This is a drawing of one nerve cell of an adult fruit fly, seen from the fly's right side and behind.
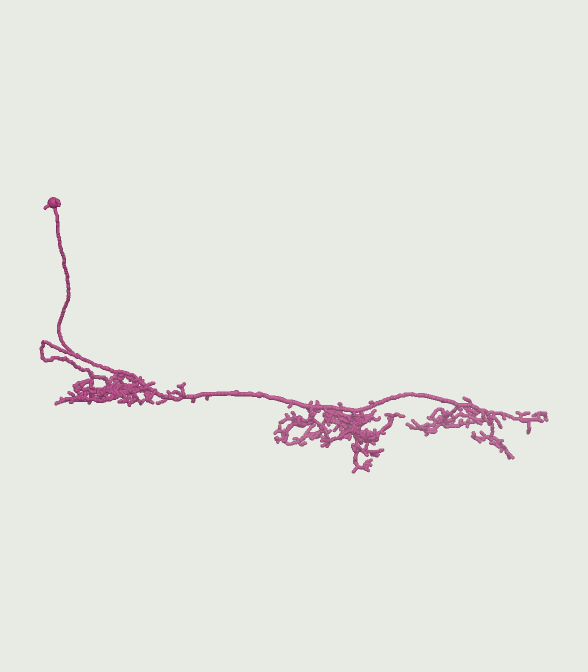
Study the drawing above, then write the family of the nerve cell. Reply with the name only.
hemilineage 23B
